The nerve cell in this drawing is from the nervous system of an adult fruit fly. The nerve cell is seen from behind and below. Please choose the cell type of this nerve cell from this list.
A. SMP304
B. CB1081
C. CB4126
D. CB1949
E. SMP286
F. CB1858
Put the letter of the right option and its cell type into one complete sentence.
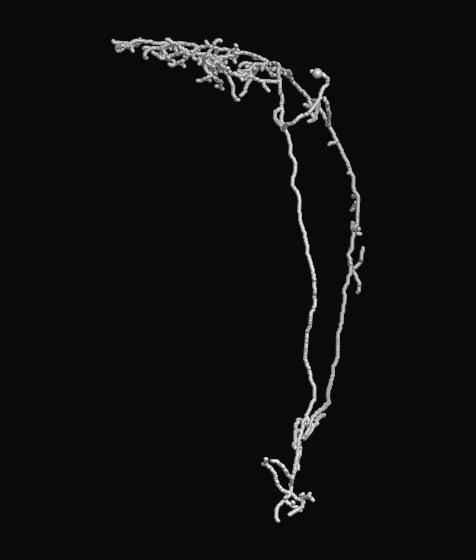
For the nerve cell, the cell type is CB1081, which is option B.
